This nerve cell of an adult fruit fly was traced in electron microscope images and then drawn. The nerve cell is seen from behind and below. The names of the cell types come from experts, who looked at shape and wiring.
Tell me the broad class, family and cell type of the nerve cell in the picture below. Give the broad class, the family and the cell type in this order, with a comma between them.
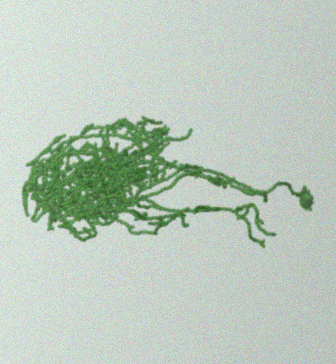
central-brain intrinsic neuron, hemilineage SLPpm4, SLP438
